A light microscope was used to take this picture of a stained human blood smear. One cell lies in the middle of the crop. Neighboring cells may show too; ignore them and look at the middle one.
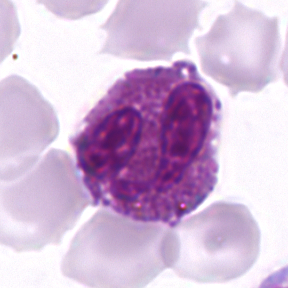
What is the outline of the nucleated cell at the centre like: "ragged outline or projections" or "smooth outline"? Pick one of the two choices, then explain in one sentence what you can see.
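Ragged outline or projections. The cell outline is roughly round with a small bump at the top edge.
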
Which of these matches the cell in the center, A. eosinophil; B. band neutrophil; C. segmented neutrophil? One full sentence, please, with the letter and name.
The middle of the crop contains an eosinophil, so option A is right.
